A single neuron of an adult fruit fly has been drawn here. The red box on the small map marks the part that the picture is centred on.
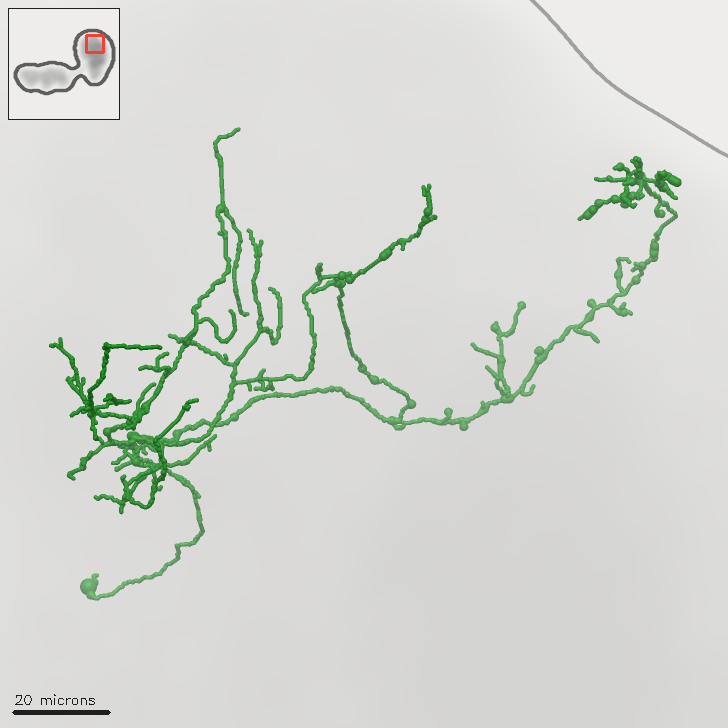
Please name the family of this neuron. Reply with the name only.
hemilineage DM3_dorso_lateral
